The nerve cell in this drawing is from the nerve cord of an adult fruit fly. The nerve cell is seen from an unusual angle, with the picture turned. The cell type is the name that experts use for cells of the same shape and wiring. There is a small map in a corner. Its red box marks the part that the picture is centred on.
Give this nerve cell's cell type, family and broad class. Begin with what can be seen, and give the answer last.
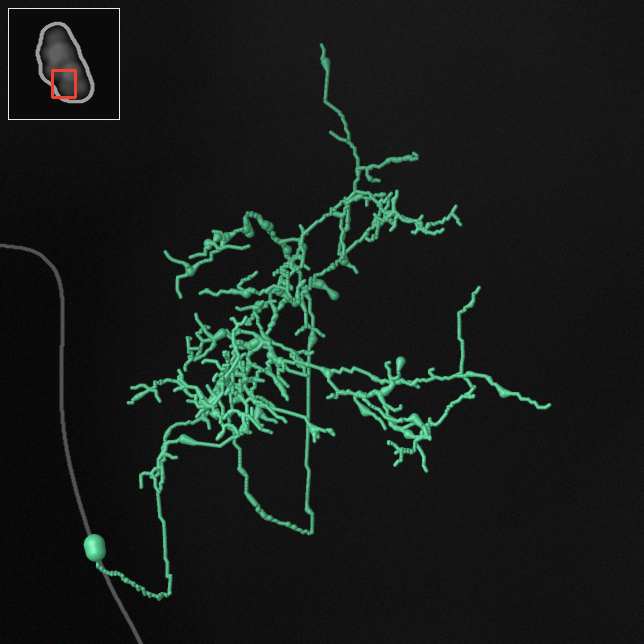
In this view it is about as wide as it is tall. It is of cell type IN16B120. Its family is hemilineage 16B. Its broad class is nerve-cord intrinsic neuron.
